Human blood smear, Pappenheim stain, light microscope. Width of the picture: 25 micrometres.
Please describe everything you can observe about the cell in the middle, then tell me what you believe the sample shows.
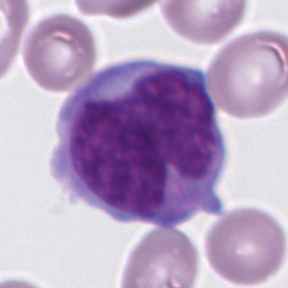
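See how the cytoplasm forms a wider rim on the left than on the right? The nucleus measures about 13 micrometres across and takes up about 70% of the cell's area. It has a notch at the lower right, and sitting in that notch is a paler, almost clear patch of cytoplasm. Along the lower left the edge looks ragged, with small projections. So that one's an atypical promyelocyte.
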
